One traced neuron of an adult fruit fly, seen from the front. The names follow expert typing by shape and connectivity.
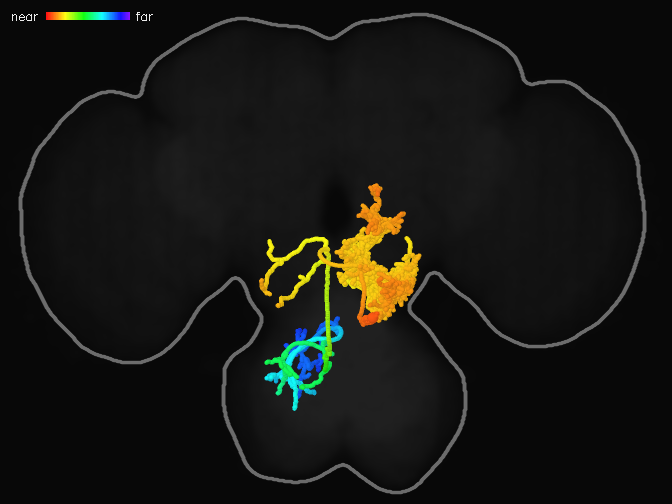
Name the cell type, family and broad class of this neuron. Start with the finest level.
DNg96; hemilineage MX3; descending neuron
